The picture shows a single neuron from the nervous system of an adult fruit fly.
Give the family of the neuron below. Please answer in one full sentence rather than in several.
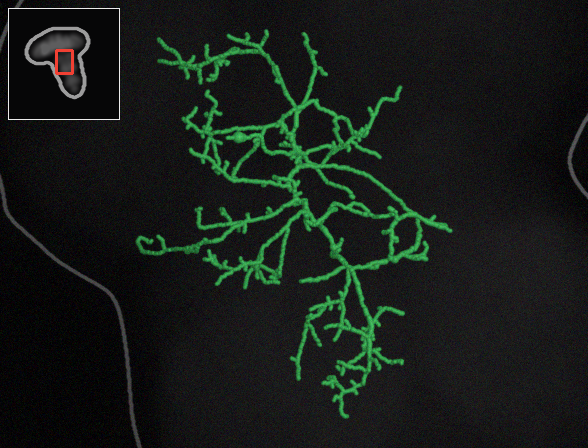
Belonging to family hemilineage 06B is this neuron.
